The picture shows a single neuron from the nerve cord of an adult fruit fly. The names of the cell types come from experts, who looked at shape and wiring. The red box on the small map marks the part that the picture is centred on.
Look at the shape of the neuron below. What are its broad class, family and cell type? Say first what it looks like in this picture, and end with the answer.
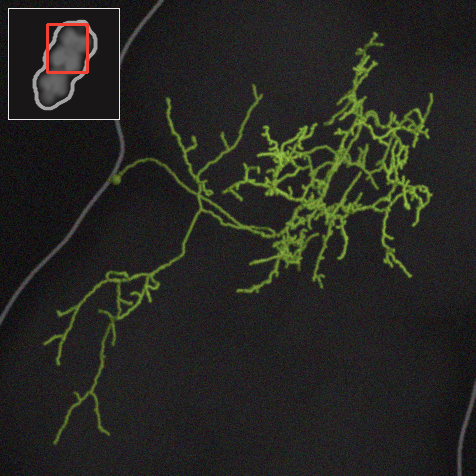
Dozens of branch ends can be seen. In this view it is about as wide as it is tall. Its broad class is nerve-cord intrinsic neuron. Its family is hemilineage 11A. The cell type is IN11A009.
